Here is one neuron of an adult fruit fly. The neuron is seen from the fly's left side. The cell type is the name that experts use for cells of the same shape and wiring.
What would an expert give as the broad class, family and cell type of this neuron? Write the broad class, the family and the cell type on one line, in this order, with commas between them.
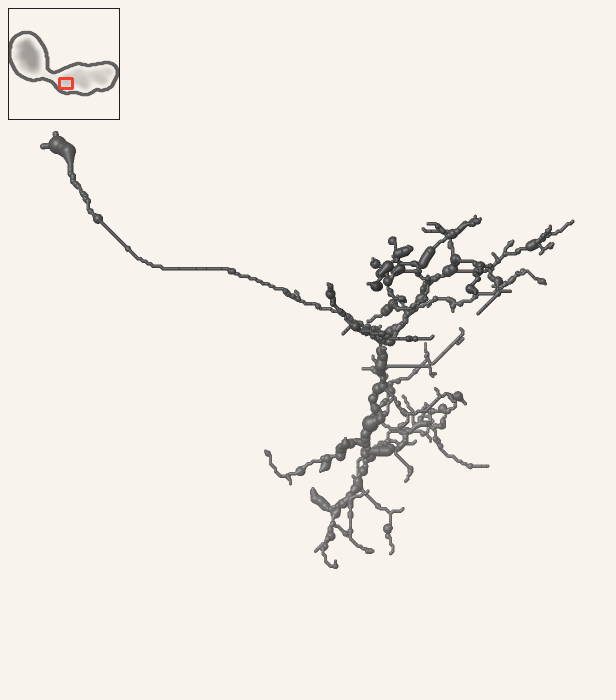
nerve-cord intrinsic neuron, hemilineage 09A, IN09A024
